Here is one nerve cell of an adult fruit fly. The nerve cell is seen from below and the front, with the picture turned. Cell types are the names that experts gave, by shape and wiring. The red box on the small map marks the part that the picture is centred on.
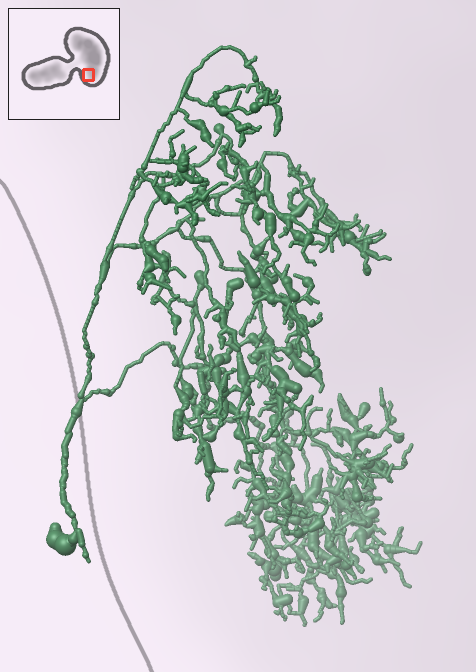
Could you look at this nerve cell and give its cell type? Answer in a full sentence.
The cell type is Pm3.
